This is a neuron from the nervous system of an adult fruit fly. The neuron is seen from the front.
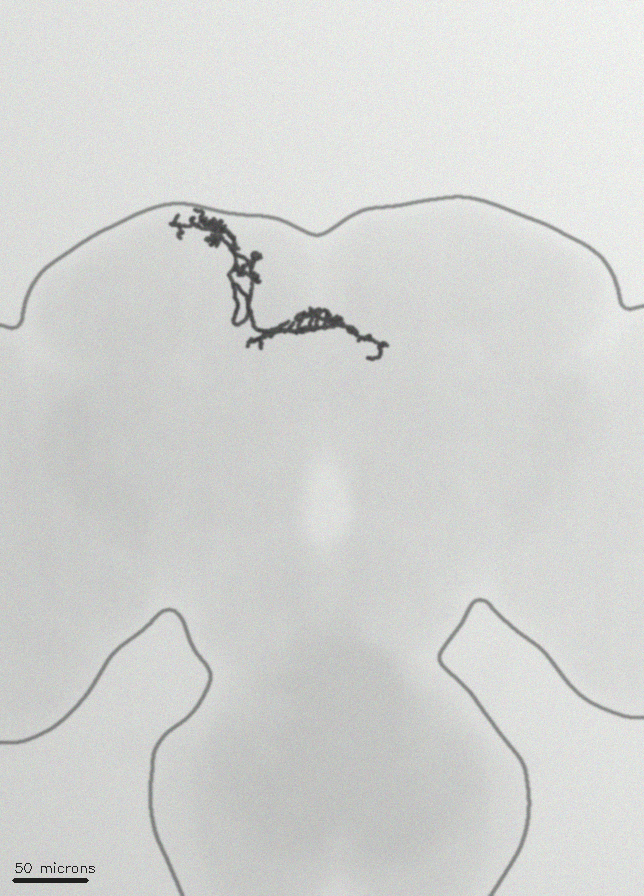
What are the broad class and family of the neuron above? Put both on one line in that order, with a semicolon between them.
central-brain intrinsic neuron; hemilineage SIPp1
